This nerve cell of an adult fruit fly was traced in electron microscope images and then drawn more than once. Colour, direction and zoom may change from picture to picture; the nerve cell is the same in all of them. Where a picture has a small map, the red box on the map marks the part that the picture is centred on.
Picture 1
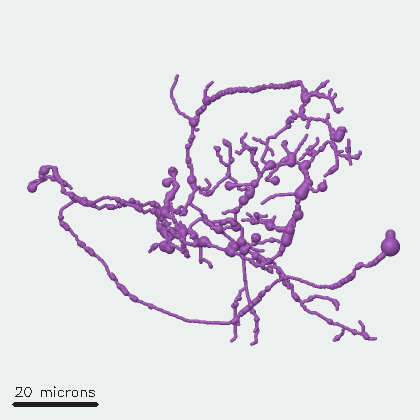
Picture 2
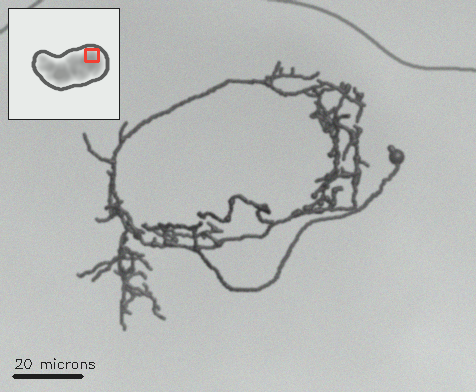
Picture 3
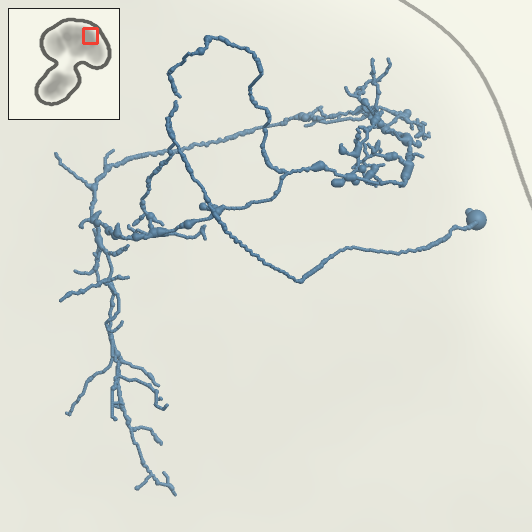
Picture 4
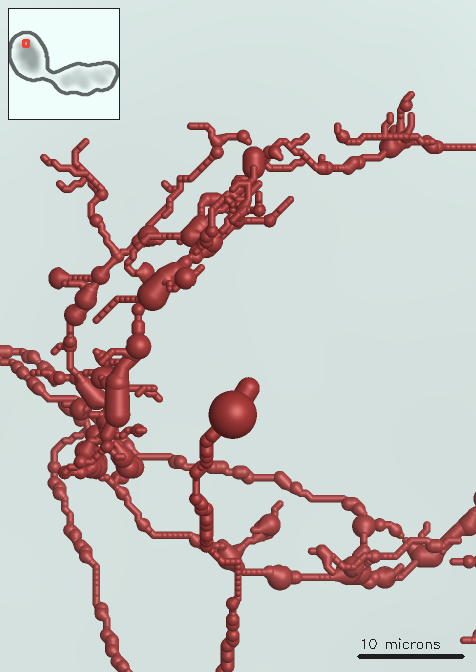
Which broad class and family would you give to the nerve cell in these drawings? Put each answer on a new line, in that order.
central-brain intrinsic neuron
hemilineage SLPal1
